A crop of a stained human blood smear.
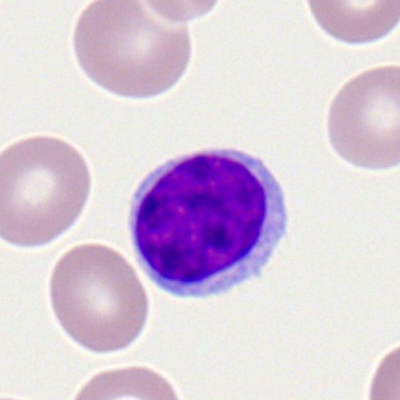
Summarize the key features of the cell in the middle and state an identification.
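The outline is round to oval. Most of the cell is filled by the nucleus, whose chromatin is dense and coarsely clumped. The cytoplasm is pale blue. The cell is a lymphocyte.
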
